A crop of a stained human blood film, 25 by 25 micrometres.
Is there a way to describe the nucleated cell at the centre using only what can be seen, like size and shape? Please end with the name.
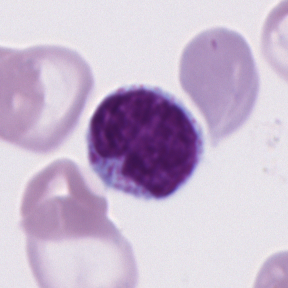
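This one has a round, smooth outline and is about 10 micrometres across. The nucleus is about 9 micrometres across and takes up about 80% of the cell's area, its chromatin dark purple and coarsely clumped. Around it the pale blue cytoplasm is only a thin rim, widest at the lower left, holding a few fine reddish-purple granules. So, a typical lymphocyte.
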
